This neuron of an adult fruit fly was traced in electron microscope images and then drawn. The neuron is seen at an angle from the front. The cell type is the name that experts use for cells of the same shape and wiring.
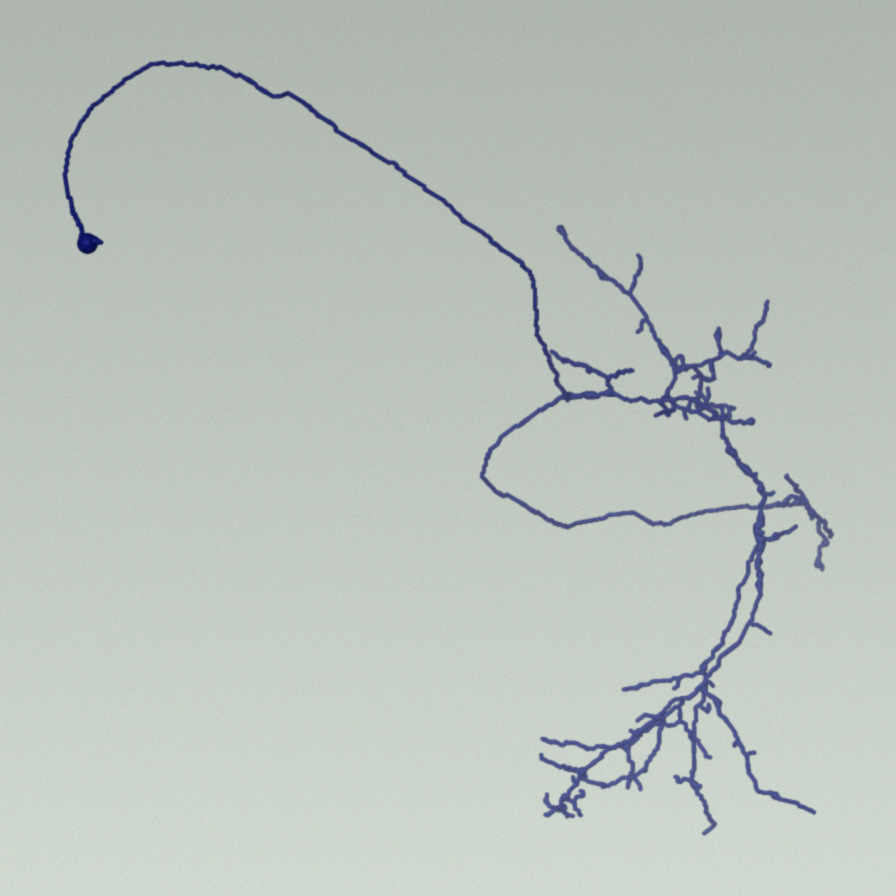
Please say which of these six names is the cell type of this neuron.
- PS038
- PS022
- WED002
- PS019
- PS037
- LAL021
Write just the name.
PS037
